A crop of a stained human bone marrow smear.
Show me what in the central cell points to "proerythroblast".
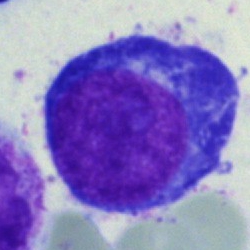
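Proerythroblast, central cell. Chromatin purple, evenly textured, no large dark clumps. Paler zone of cytoplasm against the nucleus, upper-right side. No granules in the cytoplasm. Two red cells lie against the lower border.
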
